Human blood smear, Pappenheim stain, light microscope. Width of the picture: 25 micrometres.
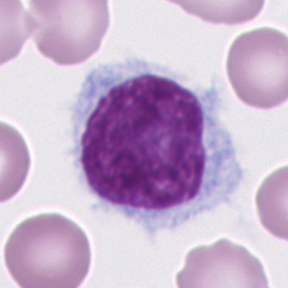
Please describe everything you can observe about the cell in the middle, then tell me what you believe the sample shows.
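The outline of the cell is irregular and fuzzy rather than smooth, and fine hair-like projections fringe the cytoplasm all around it. This pale greyish-blue cytoplasm forms a rim that is widest on the right side of the nucleus. The nucleus is round in outline and about 12 micrometres across. This is a hairy cell.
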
